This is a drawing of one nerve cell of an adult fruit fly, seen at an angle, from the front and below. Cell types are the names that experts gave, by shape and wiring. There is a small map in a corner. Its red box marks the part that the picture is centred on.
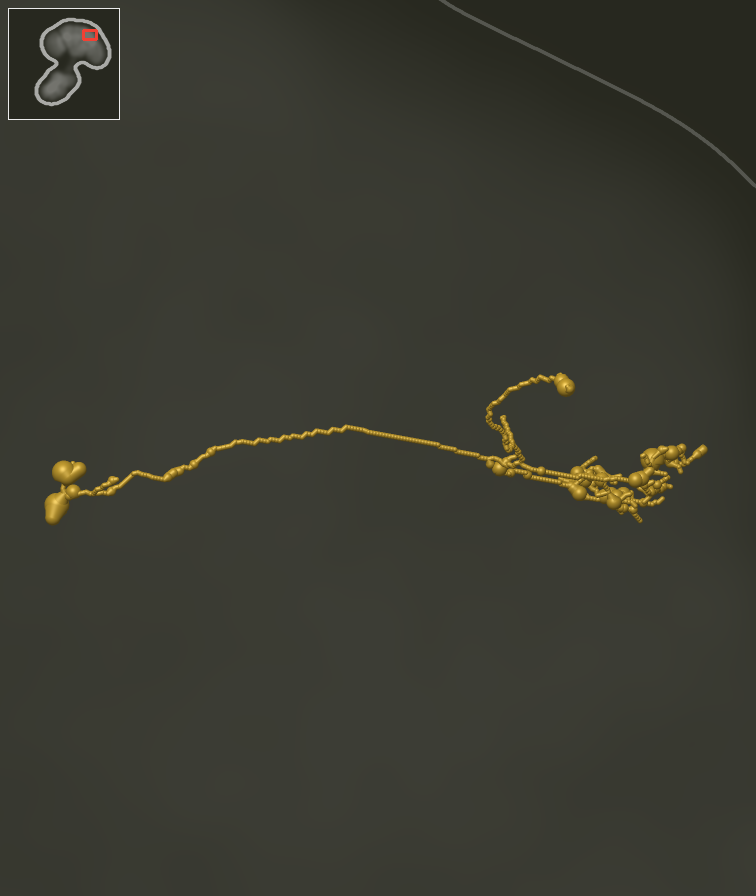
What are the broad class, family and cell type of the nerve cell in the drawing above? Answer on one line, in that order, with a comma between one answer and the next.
central-brain intrinsic neuron, hemilineage AOTUv4_dorsal, TuBu04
